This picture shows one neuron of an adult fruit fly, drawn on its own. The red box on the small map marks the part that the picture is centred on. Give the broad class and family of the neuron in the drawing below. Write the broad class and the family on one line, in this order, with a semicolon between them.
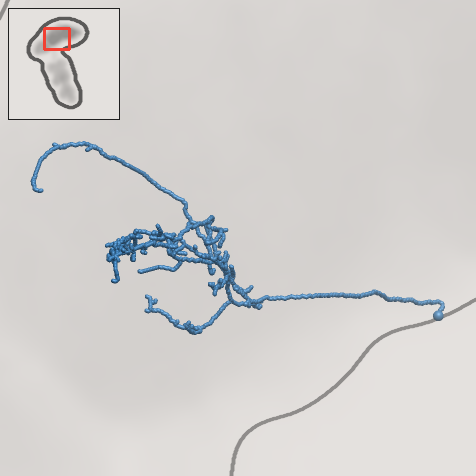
central-brain intrinsic neuron; hemilineage DM6_posterior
